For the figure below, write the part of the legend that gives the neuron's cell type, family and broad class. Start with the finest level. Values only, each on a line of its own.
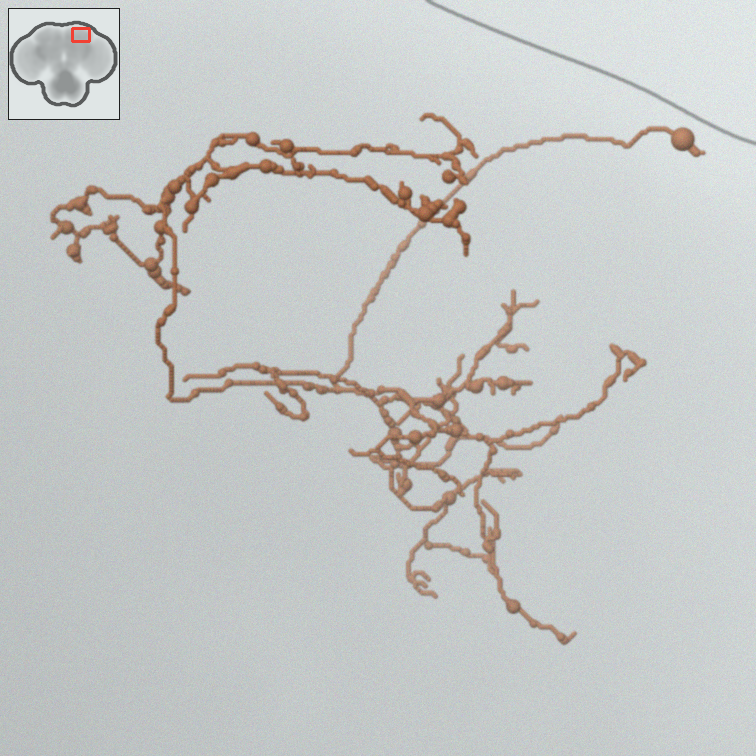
CB1457
hemilineage SLPad1_posterior
central-brain intrinsic neuron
